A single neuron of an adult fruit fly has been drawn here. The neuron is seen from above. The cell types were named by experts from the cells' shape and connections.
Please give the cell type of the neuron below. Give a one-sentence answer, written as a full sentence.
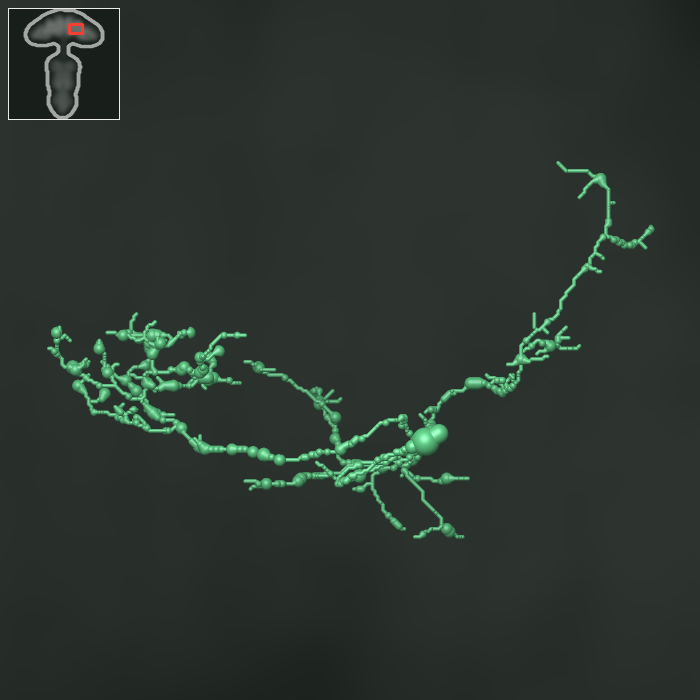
In terms of cell type, the neuron is CB2648.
